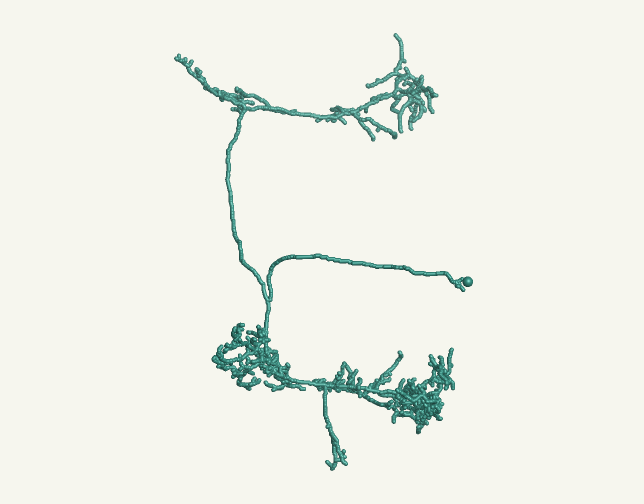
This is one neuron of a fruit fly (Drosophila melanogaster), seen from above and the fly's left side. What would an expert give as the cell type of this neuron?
LAL158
